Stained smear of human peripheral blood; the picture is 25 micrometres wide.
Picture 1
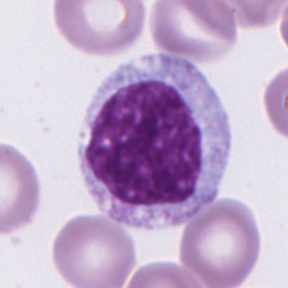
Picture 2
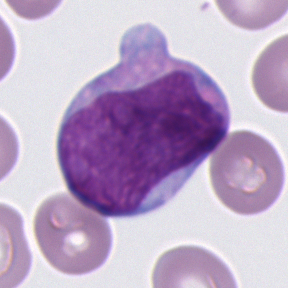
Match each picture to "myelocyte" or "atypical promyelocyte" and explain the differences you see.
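Picture 1: myelocyte. Picture 2: atypical promyelocyte. Size: myelocyte about 15 by 13 micrometres; atypical promyelocyte about 17 by 14 micrometres. Nucleus: in the myelocyte, round, about 11 micrometres across, about 60% of the cell's area; in the atypical promyelocyte, about 15 by 10 micrometres, about 70% of the area, irregular, with a notch along its upper right edge.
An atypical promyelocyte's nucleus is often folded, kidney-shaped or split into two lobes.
Myelocyte chromatin: coarse and clumped, dark patches separated by paler gaps; no distinct nucleoli.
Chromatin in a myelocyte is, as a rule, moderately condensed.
Outline: myelocyte smooth and rounded; atypical promyelocyte roughly round apart from a single rounded bleb of cytoplasm protruding from the top. Cytoplasm: myelocyte pale greyish-lilac with fine, dust-like purplish granules; atypical promyelocyte without coarse granules.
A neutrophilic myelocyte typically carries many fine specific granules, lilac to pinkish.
Vacuoles: none in either cell. Red cells touch the atypical promyelocyte on its right and lower left sides.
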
